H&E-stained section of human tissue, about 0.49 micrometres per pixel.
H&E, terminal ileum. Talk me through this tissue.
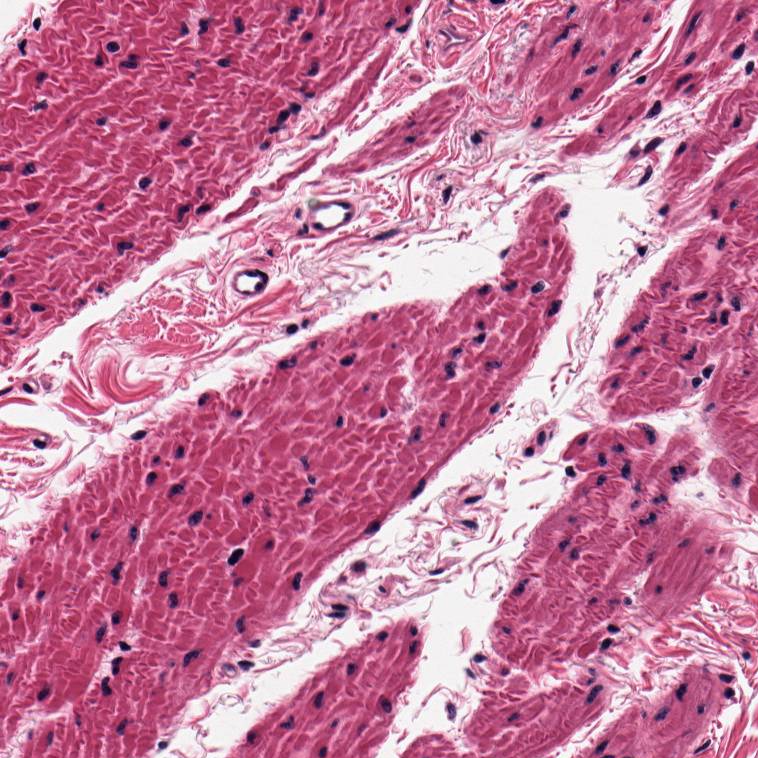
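Cytoplasm: the muscle fibres stain a deep eosinophilic pink-red. Nuclei: oval, lying inside the fibres rather than at their edges. Between bundles: strips of loose connective tissue with pale pink, wavy collagen fibres. Vessels: two small ones with round open lumens, in the strip upper left of centre.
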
